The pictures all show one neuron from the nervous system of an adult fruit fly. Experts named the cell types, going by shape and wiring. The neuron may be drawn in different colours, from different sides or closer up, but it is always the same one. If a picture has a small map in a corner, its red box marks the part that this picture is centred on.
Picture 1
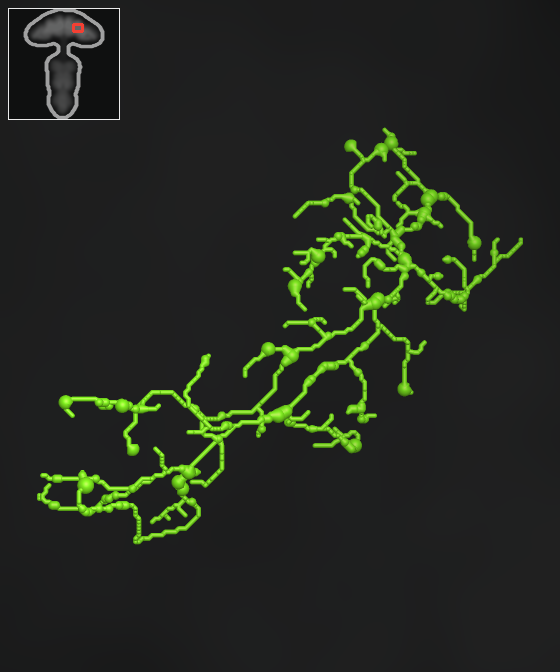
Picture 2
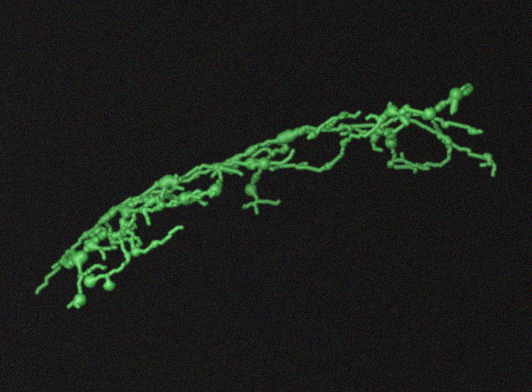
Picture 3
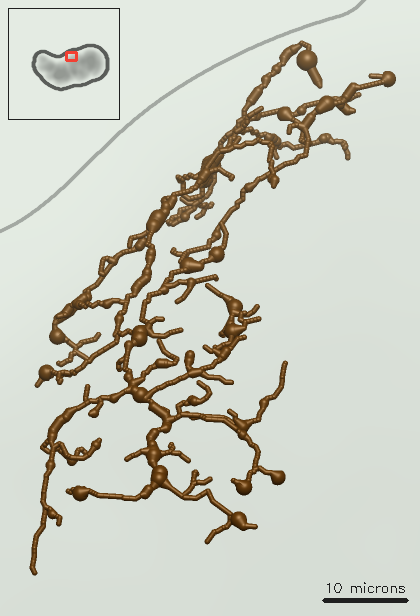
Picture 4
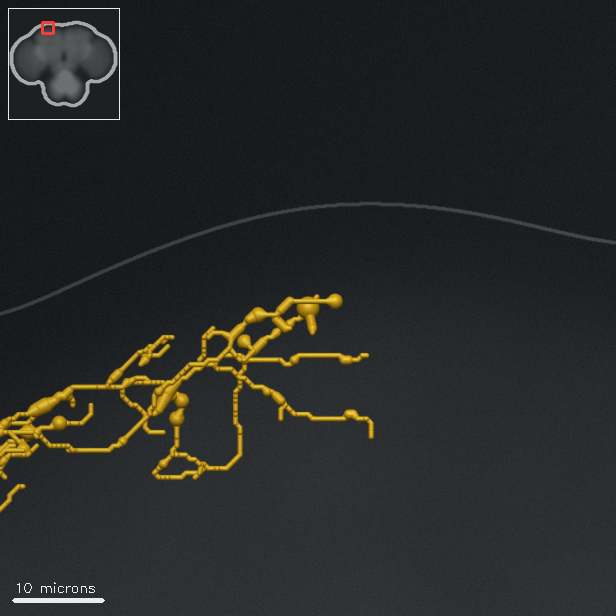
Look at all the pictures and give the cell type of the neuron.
CB1154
